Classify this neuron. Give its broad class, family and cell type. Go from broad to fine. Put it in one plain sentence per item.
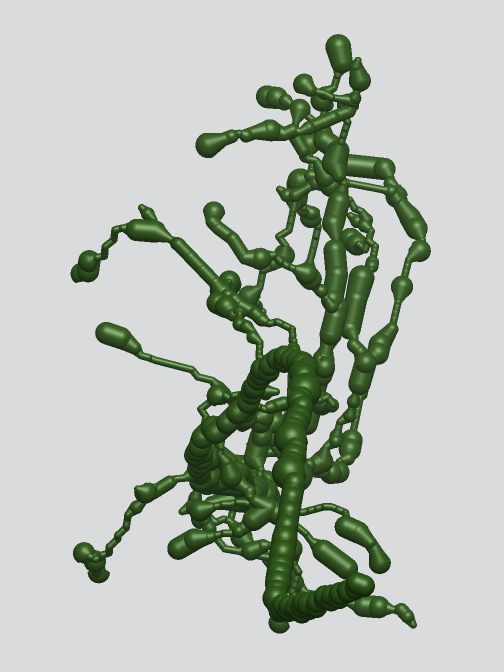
A descending neuron of the DNp family, type DNp21.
